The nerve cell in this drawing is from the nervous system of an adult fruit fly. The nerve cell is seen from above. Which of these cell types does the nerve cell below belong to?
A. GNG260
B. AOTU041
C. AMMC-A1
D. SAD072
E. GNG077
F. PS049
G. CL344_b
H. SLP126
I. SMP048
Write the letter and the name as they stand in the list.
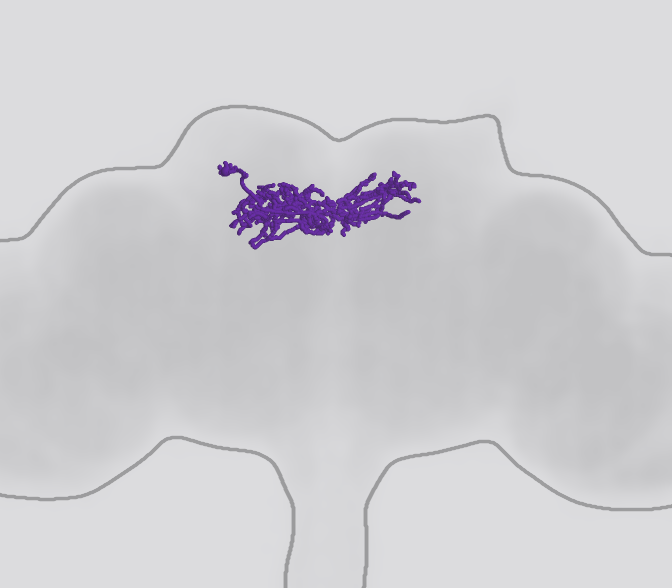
E. GNG077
